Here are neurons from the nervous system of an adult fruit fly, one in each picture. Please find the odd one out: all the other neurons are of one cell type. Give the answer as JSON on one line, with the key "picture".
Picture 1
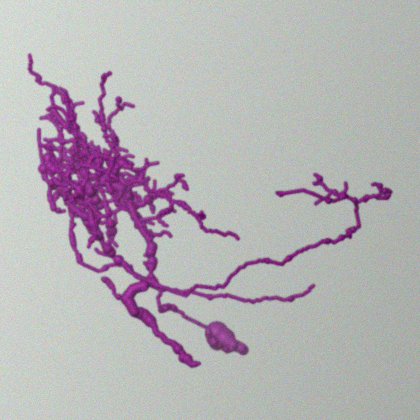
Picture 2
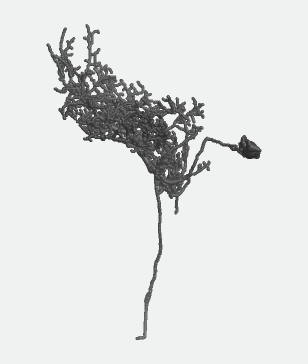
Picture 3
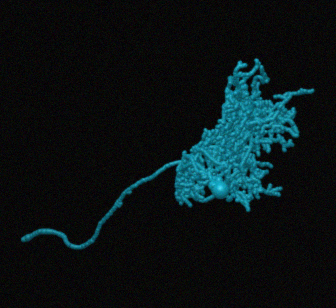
{"picture": 1}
